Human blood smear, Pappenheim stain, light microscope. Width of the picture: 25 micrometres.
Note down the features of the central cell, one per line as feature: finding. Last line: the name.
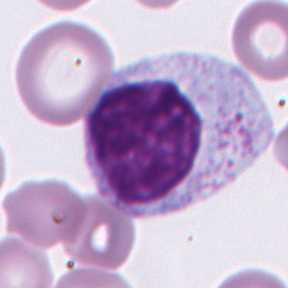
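Nucleus position: off-centre, leaning toward the left of the cell
Chromatin: dark purple, condensed into clumps
Nucleoli: none visible
Cytoplasm: abundant, a broad area to the right of the nucleus
Identity: myelocyte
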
